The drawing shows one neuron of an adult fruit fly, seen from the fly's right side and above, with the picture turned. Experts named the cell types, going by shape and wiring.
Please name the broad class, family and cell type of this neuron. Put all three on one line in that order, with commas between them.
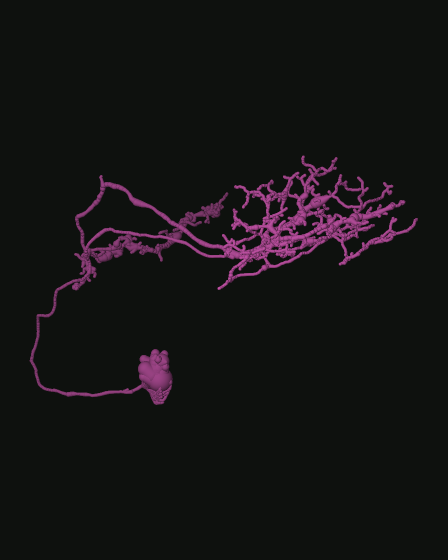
optic-lobe intrinsic neuron, T, T4c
